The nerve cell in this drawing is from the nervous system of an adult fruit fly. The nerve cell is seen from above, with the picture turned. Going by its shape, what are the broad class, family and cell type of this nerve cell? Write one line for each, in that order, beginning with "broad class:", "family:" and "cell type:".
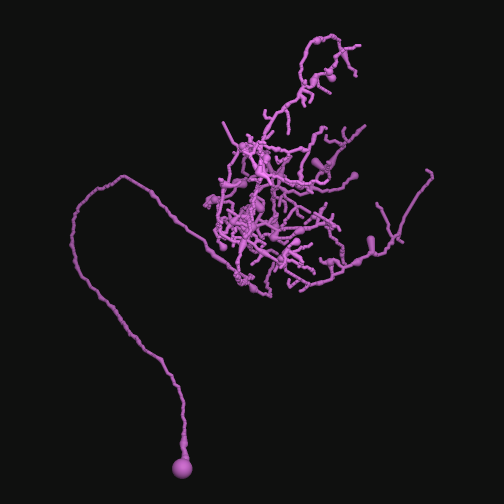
broad class: central-brain intrinsic neuron
family: hemilineage LHl4_dorsal
cell type: CB2678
